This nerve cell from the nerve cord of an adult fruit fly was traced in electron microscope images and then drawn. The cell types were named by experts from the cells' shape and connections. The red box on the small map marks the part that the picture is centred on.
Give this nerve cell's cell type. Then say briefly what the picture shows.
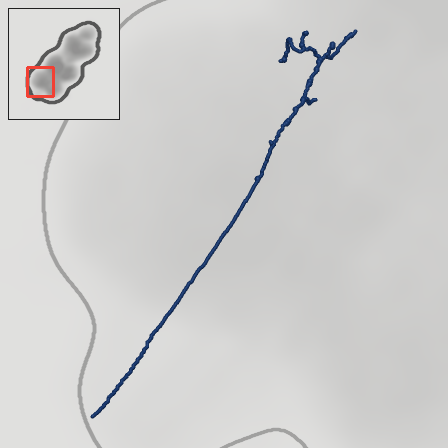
It is of cell type DNge111. It is a descending neuron. The drawing shows no cell body. It has a dozen or fewer branch ends.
